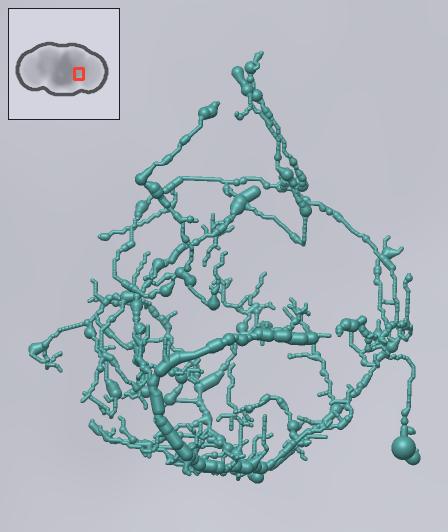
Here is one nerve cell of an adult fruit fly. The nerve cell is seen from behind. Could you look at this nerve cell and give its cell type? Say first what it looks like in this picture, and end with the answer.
Its cell body lies at the lower right of the picture. Dozens of branch ends can be seen. It is a central-brain intrinsic neuron. Its cell type is CB0926.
